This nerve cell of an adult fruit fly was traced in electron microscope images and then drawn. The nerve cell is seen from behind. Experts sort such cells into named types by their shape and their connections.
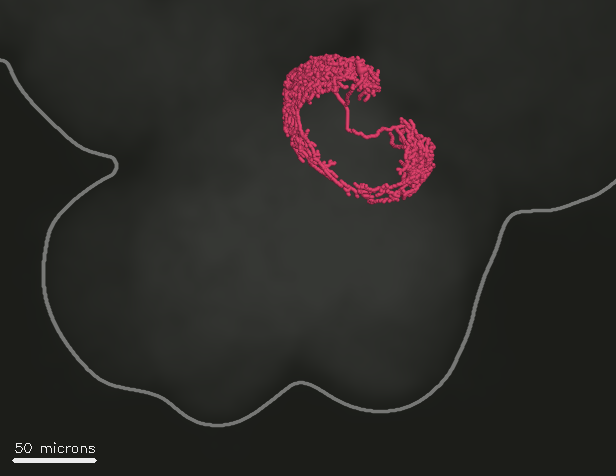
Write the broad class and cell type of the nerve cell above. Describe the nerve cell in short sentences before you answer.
Its cell body lies at the top of the picture. From left to right in the picture it spans about 95 microns. It is a nerve-cord intrinsic neuron. The cell type is INXXX149.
